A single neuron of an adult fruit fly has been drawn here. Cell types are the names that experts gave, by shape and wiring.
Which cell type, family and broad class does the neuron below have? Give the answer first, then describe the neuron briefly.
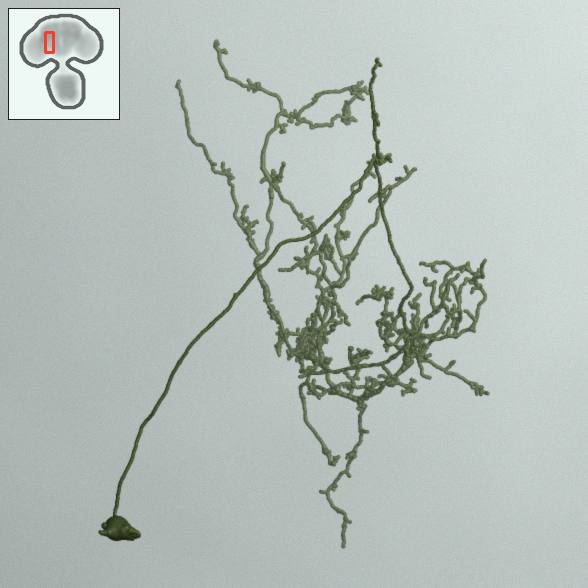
The cell type is CB1654. Its family is hemilineage LALa1_posterior. It is a central-brain intrinsic neuron. The picture shows dozens of branch ends. As drawn here it is taller than it is wide.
